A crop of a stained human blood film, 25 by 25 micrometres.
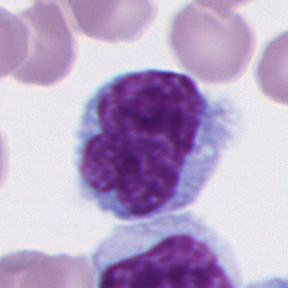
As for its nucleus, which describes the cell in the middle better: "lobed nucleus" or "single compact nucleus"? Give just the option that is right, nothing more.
Lobed nucleus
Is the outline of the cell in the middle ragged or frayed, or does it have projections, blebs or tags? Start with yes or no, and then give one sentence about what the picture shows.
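Yes. Fine hair-like projections fringe the right edge of the cell.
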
